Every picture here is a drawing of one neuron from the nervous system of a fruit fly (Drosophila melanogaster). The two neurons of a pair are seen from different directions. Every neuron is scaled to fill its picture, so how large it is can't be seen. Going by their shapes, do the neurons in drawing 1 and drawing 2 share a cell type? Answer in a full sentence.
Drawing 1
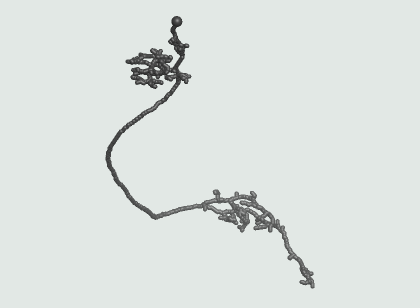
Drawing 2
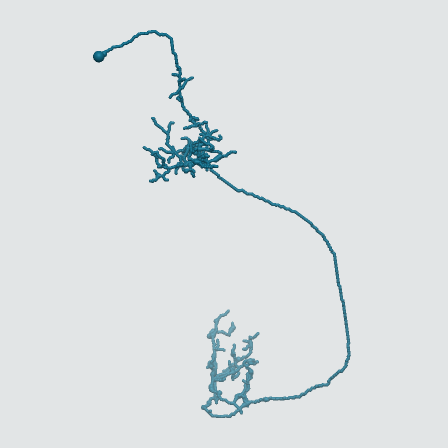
They are of the same cell type.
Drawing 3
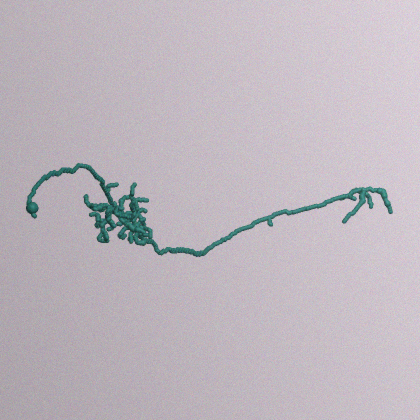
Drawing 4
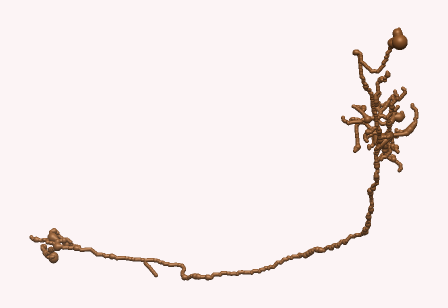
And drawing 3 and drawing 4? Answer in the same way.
They are of the same cell type.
